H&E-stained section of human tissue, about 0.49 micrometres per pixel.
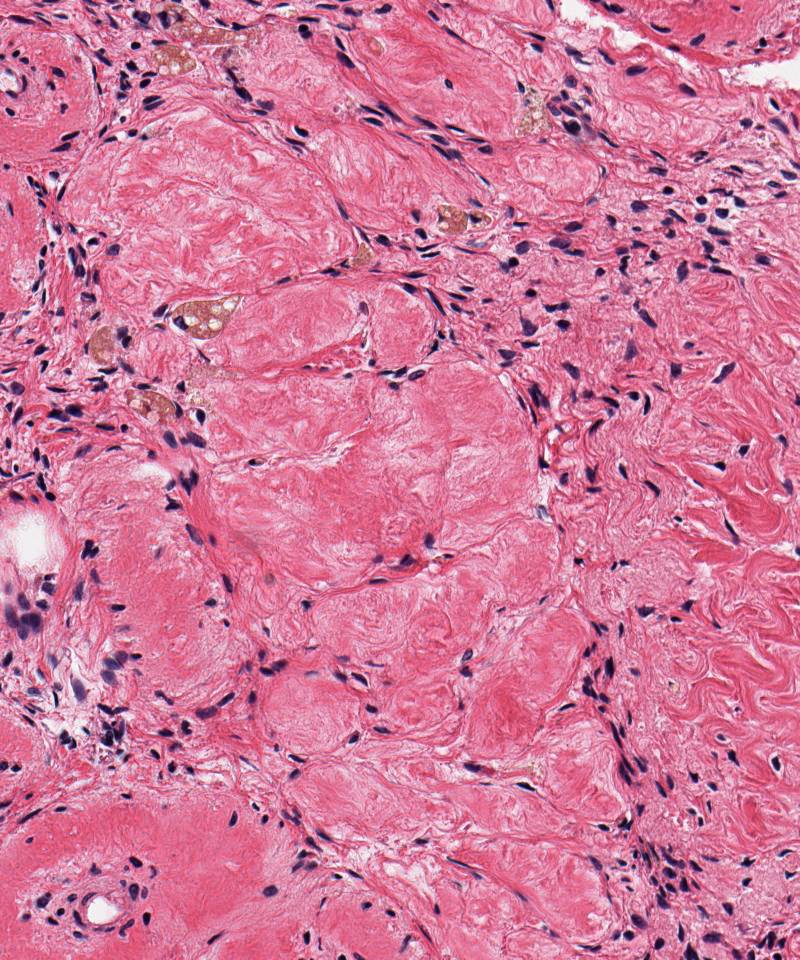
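Ovary, haematoxylin and eosin. The pink nodules contain very few nuclei, whereas the bands between them hold dark, elongated, spindle-shaped nuclei. Clusters of brown pigment contain small, clear, round vacuoles. On the right of the field the collagen runs in wavy bundles instead of rounded nodules.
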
